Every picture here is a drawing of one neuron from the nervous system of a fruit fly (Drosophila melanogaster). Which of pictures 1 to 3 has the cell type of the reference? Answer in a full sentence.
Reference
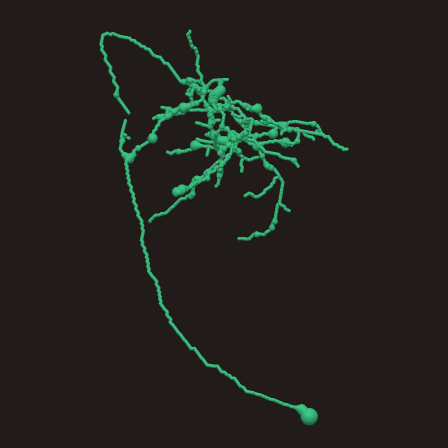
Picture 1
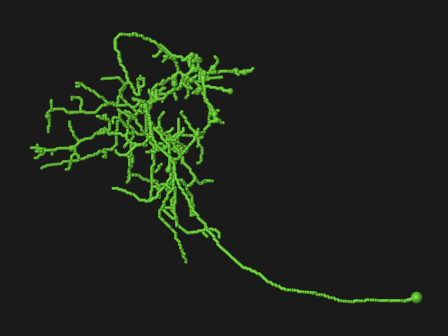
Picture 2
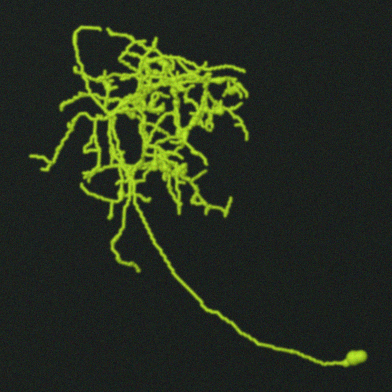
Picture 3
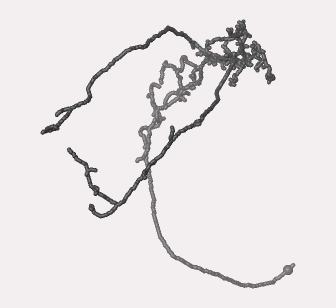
The neuron in picture 2 is of the same cell type.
